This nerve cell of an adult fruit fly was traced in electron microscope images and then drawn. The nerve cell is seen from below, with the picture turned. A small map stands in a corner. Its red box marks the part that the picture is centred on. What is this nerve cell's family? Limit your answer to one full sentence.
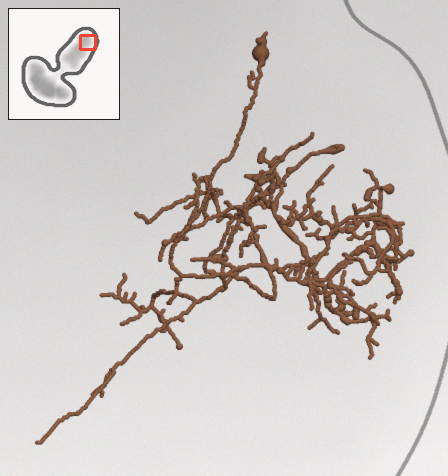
It is hemilineage 13B which is the family of the nerve cell.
